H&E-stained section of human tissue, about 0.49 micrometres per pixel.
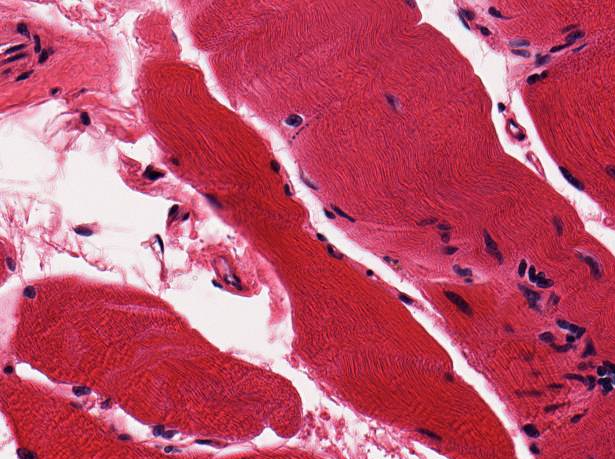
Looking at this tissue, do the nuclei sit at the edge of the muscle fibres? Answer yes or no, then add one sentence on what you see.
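Yes. The nuclei are small, dark and flattened and lie at the edges of the fibres rather than in their centres.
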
